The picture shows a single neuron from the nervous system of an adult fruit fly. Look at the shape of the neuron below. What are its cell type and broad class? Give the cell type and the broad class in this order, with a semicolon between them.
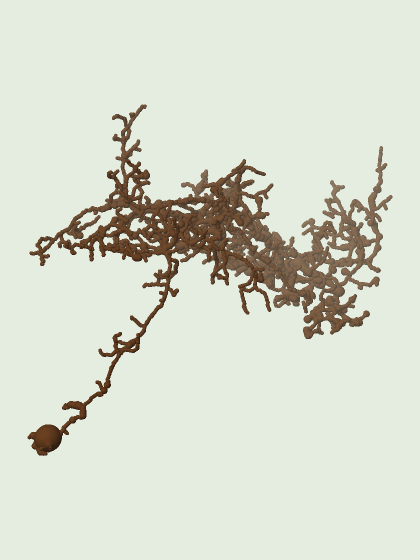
PS137; central-brain intrinsic neuron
